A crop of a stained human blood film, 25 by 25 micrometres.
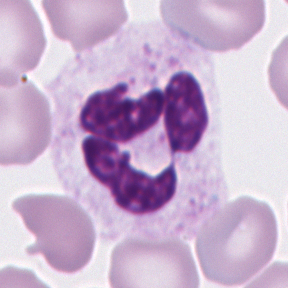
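Segmented neutrophil: the nucleated cell at the centre of a stained smear of human peripheral blood. Note its three separate lobes, set in a ring around a pale central patch of cytoplasm. The cytoplasm is abundant and pale pinkish-lilac, with fine small lilac granules scattered throughout.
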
